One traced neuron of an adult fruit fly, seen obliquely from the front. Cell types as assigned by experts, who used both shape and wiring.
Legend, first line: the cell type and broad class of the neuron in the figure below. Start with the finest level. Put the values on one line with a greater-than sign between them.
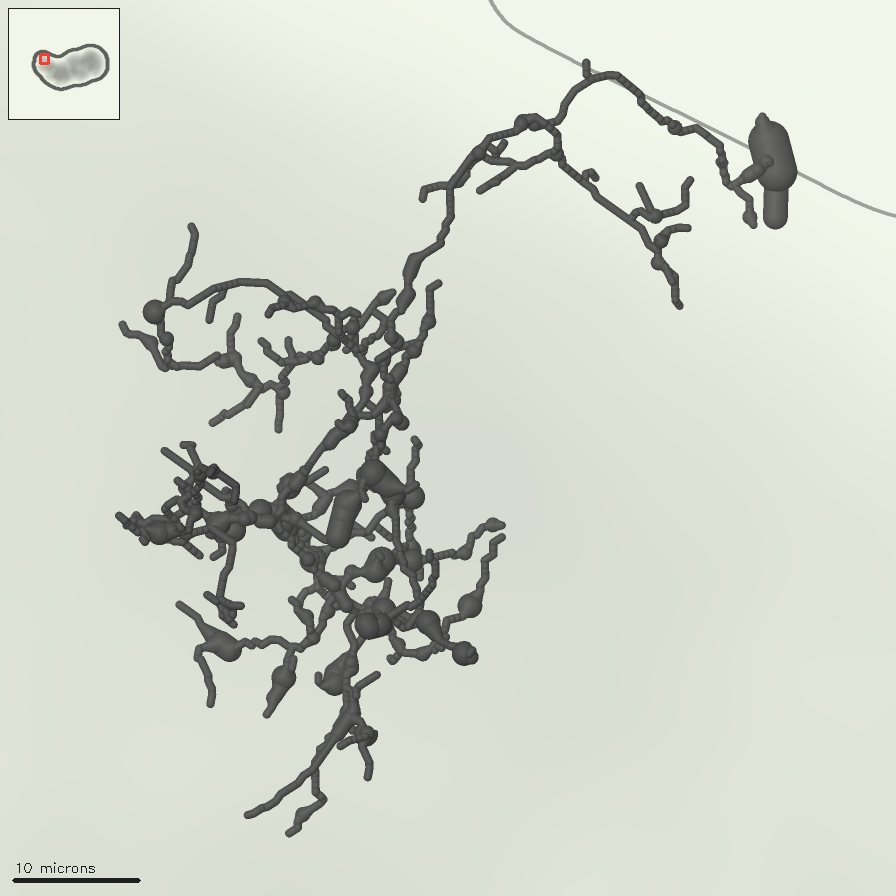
INXXX448 > nerve-cord intrinsic neuron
